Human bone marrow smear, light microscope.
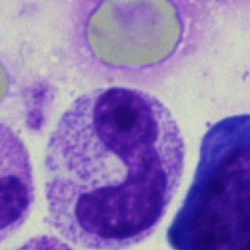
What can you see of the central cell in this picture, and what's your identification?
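Look first at the nucleus: it is bent into a C shape, with the opening facing left. Its chromatin stains dark purple and is fairly condensed. Now the cytoplasm, of which there is plenty: it is pale pink-lilac, with fine lilac granules spread all through it. This is a band neutrophil.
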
